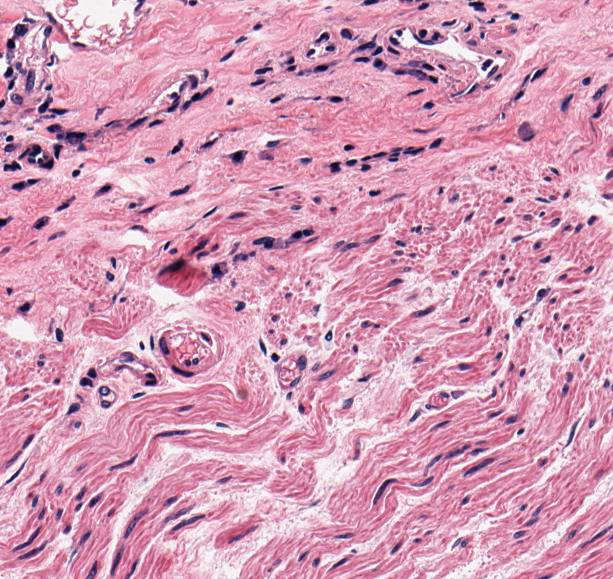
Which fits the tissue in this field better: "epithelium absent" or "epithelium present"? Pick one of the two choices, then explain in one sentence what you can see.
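Epithelium absent. No epithelium is present anywhere in the field.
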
